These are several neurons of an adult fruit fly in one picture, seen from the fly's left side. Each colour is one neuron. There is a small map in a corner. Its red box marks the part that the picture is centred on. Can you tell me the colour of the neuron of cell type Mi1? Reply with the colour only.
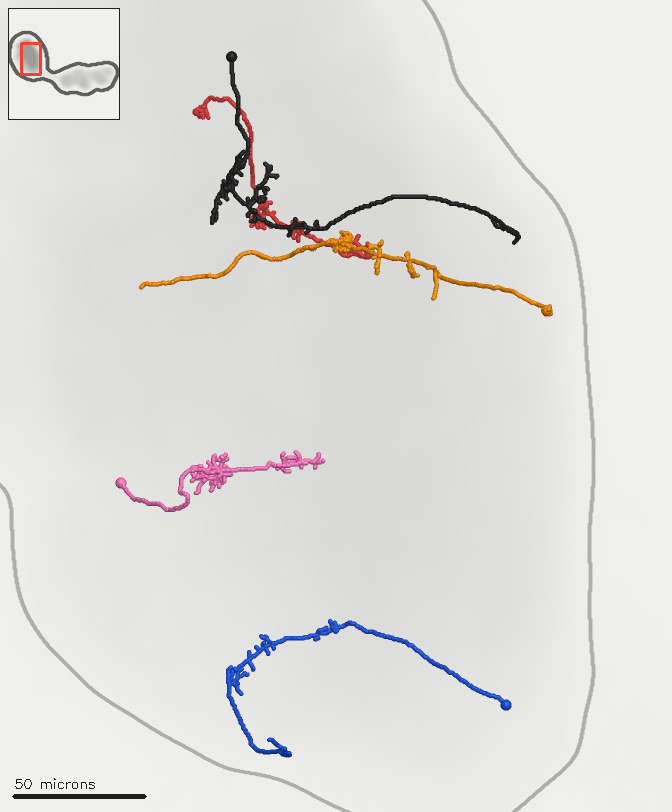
red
